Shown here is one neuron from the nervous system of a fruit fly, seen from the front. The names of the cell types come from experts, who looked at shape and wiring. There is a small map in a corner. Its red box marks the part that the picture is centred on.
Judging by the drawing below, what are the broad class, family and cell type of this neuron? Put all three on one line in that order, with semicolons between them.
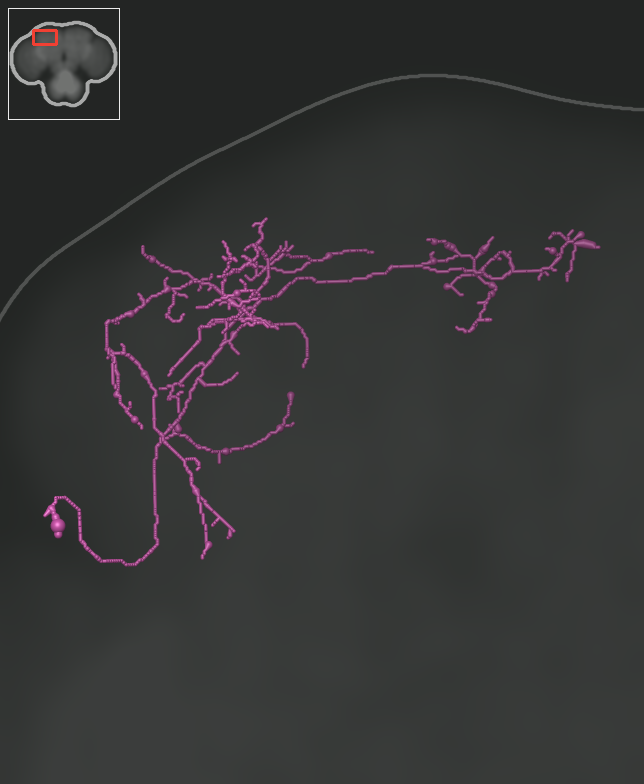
central-brain intrinsic neuron; hemilineage SLPal5; CB1590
